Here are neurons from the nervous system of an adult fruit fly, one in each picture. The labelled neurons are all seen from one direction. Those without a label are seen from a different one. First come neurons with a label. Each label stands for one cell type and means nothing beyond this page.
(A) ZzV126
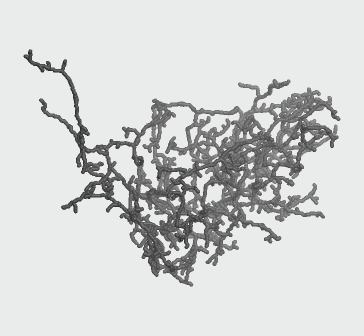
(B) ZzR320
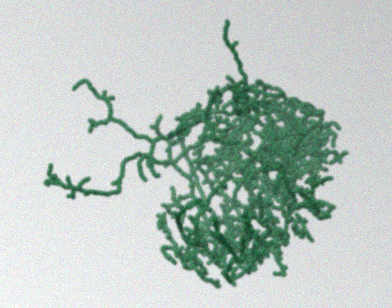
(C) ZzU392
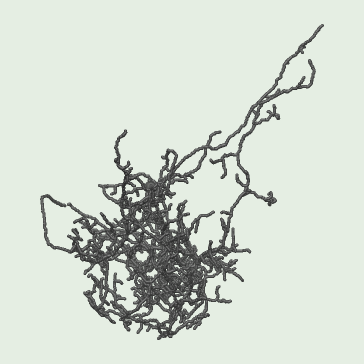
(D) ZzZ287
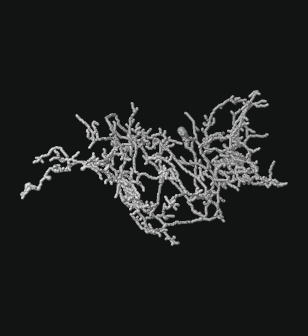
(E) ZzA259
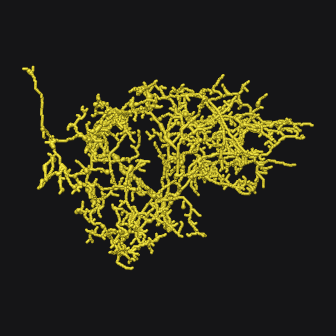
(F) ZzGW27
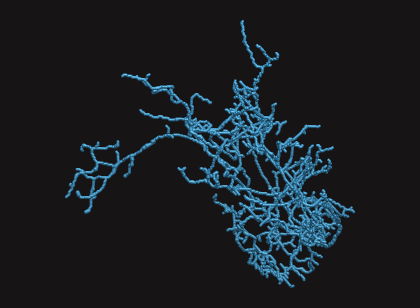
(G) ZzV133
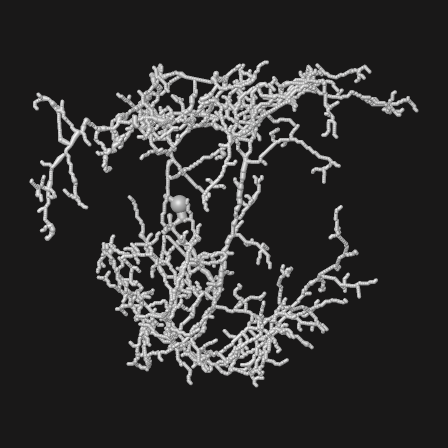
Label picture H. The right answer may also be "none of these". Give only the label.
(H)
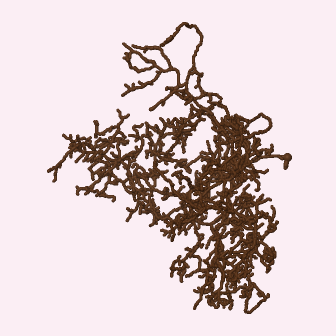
ZzA259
